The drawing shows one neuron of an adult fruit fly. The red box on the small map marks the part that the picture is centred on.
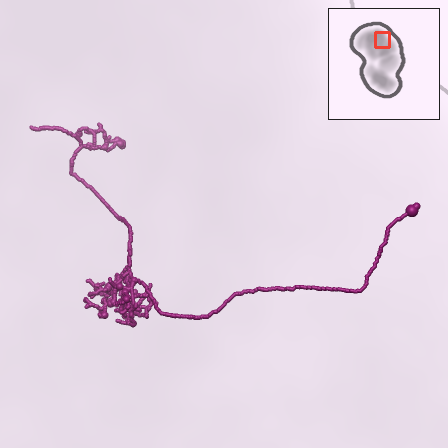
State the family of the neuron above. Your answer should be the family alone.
class CX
